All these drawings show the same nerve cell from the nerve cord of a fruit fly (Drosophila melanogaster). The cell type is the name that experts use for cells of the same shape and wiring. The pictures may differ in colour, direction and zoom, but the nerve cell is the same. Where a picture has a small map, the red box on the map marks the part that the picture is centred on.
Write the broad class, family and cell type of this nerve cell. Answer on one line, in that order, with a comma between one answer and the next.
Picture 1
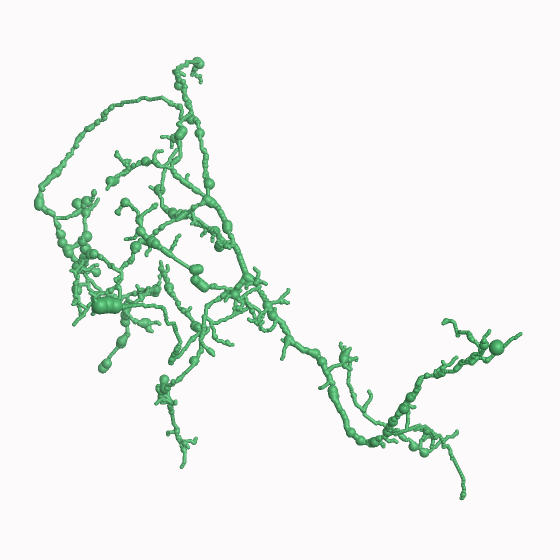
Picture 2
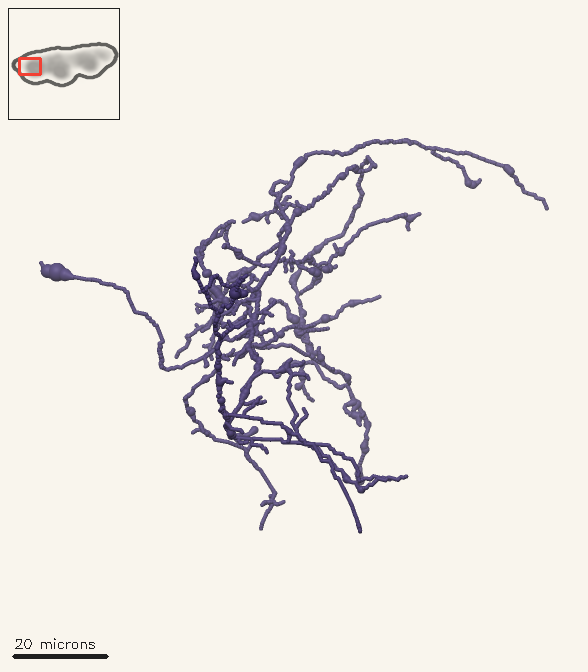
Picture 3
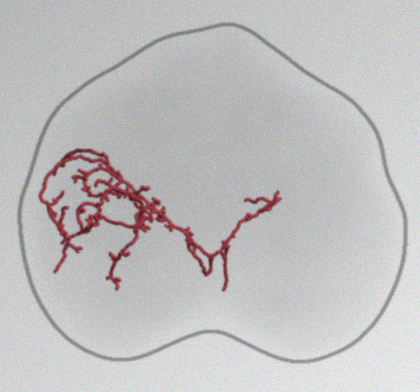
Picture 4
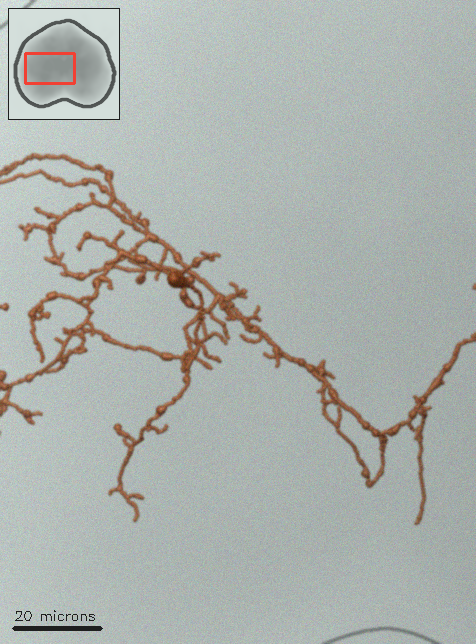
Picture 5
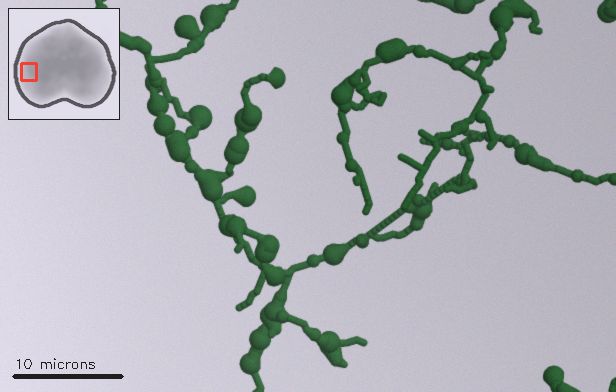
nerve-cord intrinsic neuron, hemilineage 16B, IN16B070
